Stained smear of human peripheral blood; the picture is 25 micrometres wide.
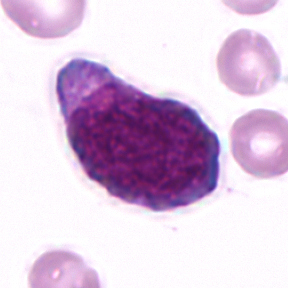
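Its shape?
Elongated, upper left to lower right, about 17 by 10 micrometres, about 2.5 times as wide as the red cell lying whole in the picture.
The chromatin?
Finely granular and net-like, no large dark clumps.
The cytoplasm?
A thin blue rim round most of the nucleus, and a paler lilac-blue zone capping the upper-left end.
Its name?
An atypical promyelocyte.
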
